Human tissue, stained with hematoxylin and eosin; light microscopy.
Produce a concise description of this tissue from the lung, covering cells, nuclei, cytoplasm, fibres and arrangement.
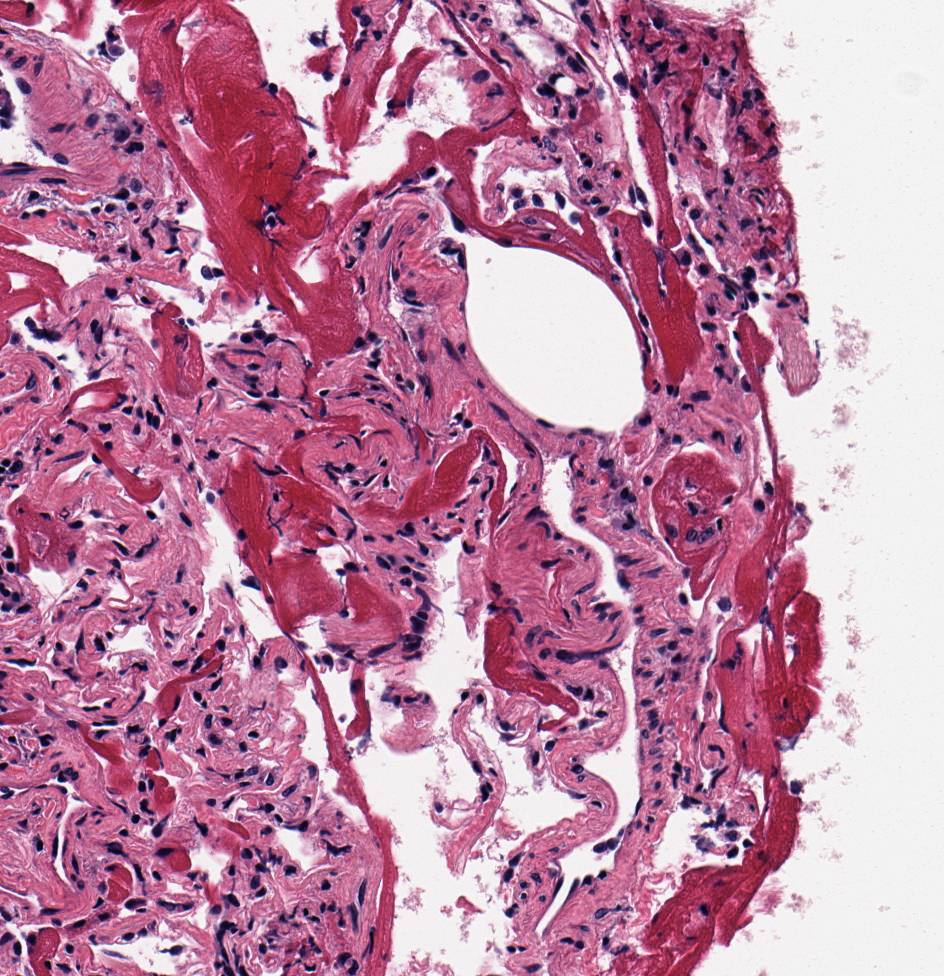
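Interlacing, wavy, pale pink fibrous bundles with scattered nuclei fill most of the field. Among this paler tissue lie irregular, deeply red-staining dense bundles, most conspicuous along the top and the right edge. The nuclei are small, dark and mostly elongated or spindle-shaped, spread fairly evenly. In the upper centre-right is a single large oval empty space lined by flattened cells.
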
